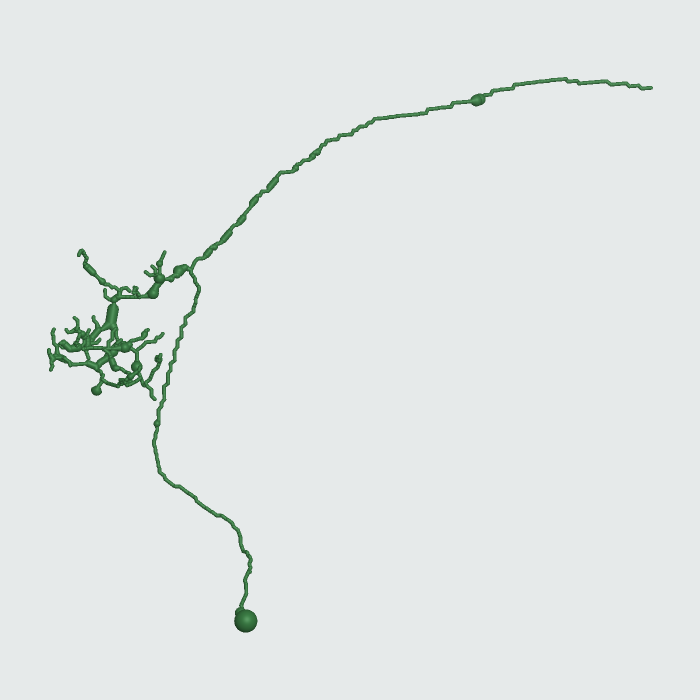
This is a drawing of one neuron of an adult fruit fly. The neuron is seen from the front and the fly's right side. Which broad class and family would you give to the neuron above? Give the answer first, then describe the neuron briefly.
It is a central-brain intrinsic neuron. Its family is hemilineage ALv2. In this view it is about as wide as it is tall.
